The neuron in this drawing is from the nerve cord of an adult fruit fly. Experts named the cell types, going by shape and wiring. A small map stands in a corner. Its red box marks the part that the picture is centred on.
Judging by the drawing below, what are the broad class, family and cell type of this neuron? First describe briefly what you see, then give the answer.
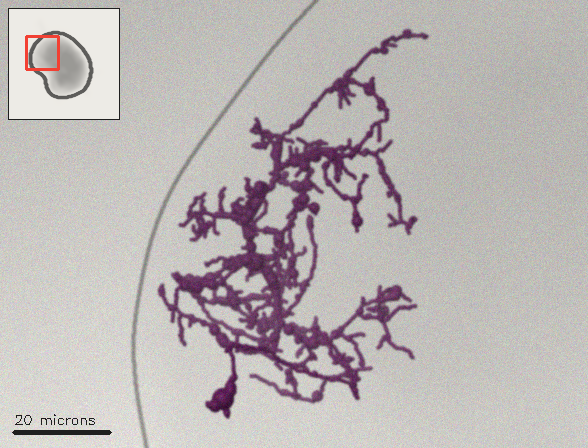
By the scale bar it is about 80 microns tall in this view. Dozens of branch ends can be seen. It is a nerve-cord intrinsic neuron. The family is hemilineage 20A.22A. It is of cell type IN20A.22A033.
